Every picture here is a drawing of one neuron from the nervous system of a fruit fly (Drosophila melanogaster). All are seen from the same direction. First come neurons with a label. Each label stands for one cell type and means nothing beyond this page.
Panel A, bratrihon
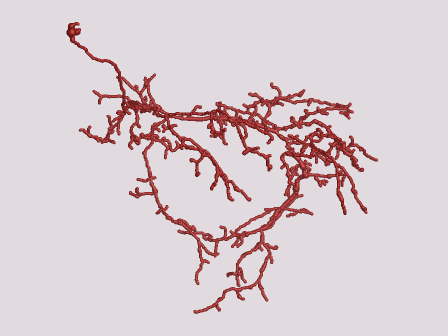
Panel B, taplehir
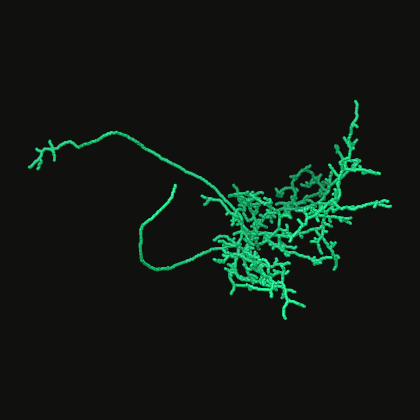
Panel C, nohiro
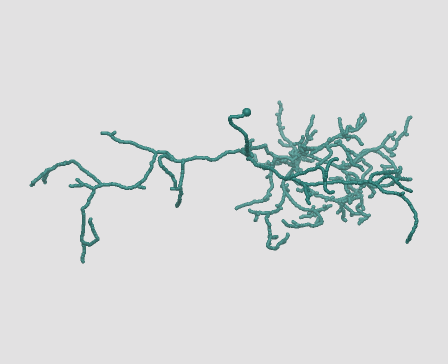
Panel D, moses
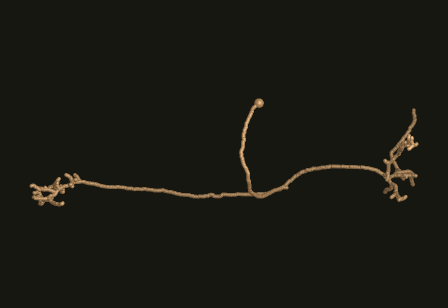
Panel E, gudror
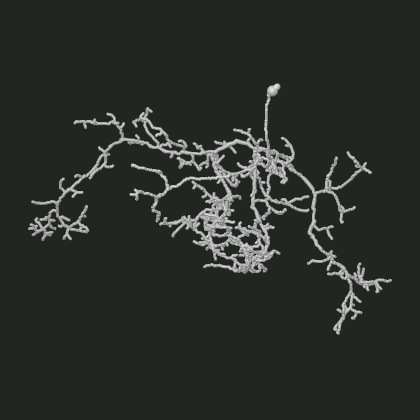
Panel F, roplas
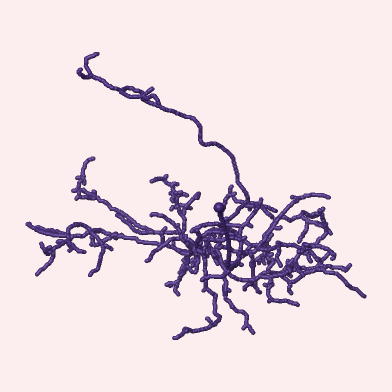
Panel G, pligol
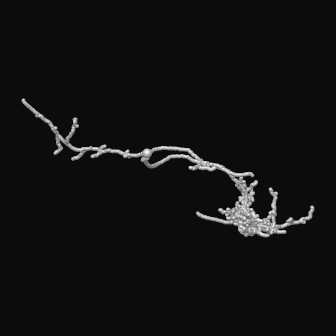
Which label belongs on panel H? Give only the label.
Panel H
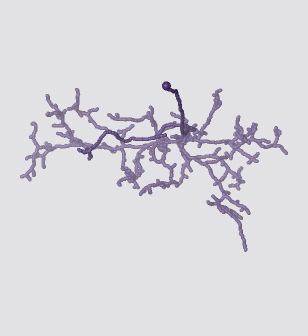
gudror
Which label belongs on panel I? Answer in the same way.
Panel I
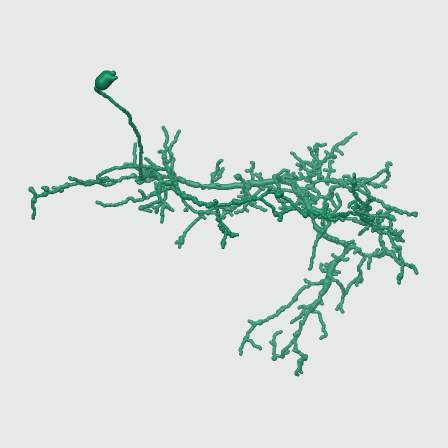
bratrihon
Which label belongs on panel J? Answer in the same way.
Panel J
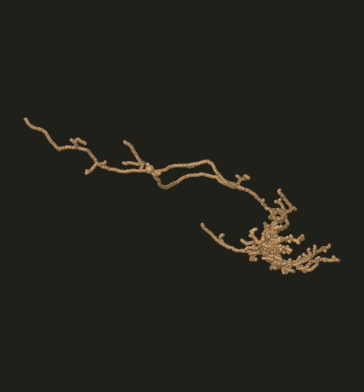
pligol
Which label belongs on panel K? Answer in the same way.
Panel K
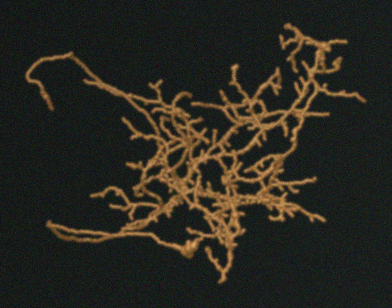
taplehir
